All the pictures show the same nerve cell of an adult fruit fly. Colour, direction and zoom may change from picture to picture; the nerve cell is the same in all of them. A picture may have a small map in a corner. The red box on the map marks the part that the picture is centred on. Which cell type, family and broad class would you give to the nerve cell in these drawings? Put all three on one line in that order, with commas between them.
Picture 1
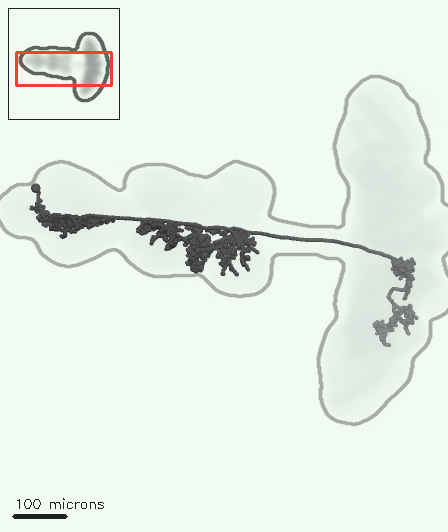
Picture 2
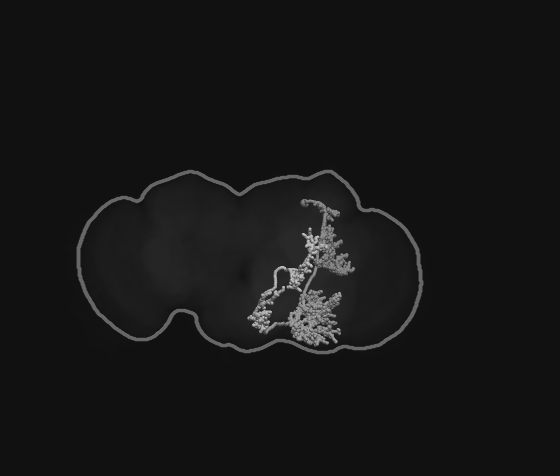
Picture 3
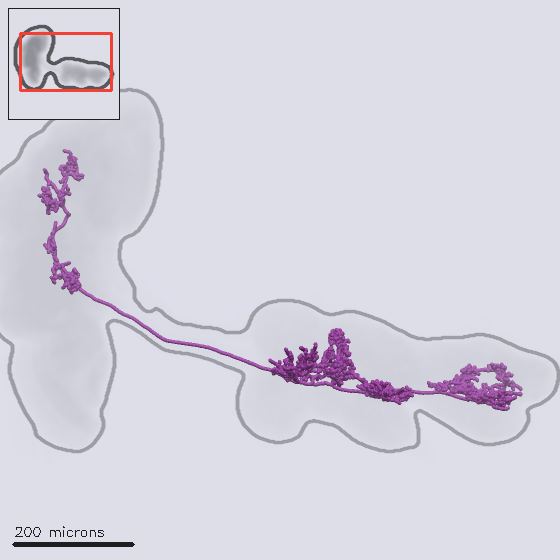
AN05B099, hemilineage 05B, ascending neuron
